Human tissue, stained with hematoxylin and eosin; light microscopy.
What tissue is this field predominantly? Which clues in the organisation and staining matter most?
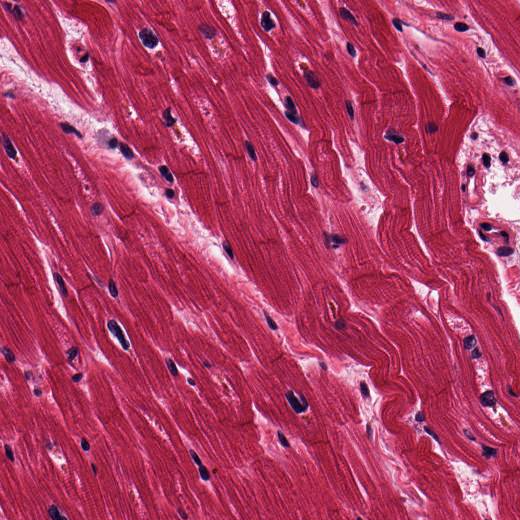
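I'd call this myocardium: elongated pink muscle fibres fill the field, running diagonally from upper left to lower right. Looking closer, fine cross-striations run along them, and they branch and join neighbouring fibres. At intervals dark transverse lines cross the fibres; those are intercalated discs.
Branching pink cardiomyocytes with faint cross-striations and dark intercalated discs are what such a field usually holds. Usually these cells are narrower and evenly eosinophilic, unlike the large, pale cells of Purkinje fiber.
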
